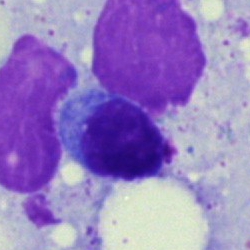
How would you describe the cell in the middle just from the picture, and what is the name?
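Looking at the nucleus first, it sits off-centre, pushed toward the right side of the cell. Its chromatin is dense and stains a very dark purple. The cytoplasm stains blue and forms a moderate rim, mostly on the left of the nucleus, and I see no granules in it. The cell is a lymphocyte.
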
